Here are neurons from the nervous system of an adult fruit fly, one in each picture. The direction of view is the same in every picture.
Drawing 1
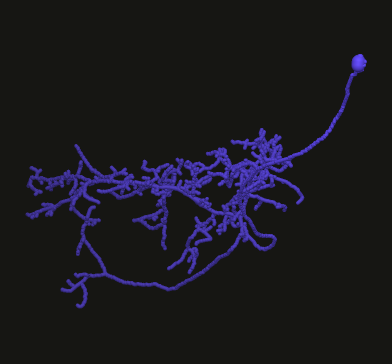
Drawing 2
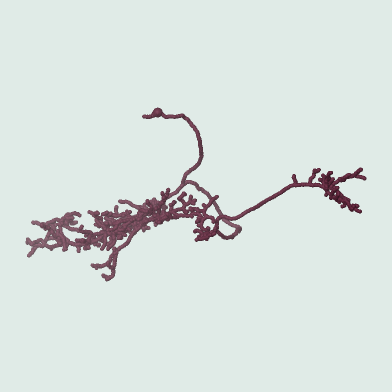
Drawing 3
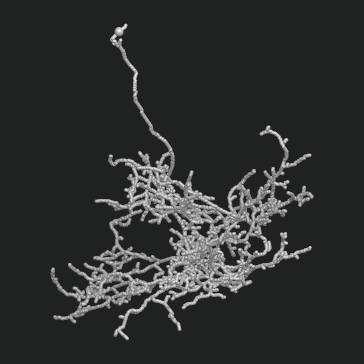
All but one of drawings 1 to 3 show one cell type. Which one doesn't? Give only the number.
2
